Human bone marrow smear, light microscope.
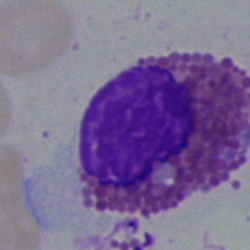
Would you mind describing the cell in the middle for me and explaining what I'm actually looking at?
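Coarse, round granules of a pinkish-mauve colour pack the cytoplasm, and the nucleus sits toward the left side. Among the granules, just below and right of the nucleus, lies a small pale clear spot. The name for this cell is eosinophil.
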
